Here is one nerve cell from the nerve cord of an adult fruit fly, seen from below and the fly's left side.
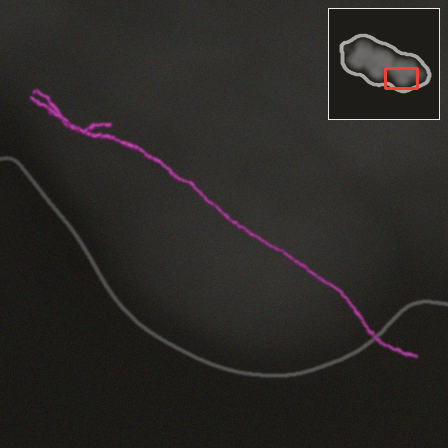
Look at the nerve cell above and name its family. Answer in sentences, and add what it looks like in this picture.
Its family is called class mechanosensory proprioceptive. It is a sensory neuron entering the nerve cord. The drawing shows no cell body. There are a dozen or fewer branch ends.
